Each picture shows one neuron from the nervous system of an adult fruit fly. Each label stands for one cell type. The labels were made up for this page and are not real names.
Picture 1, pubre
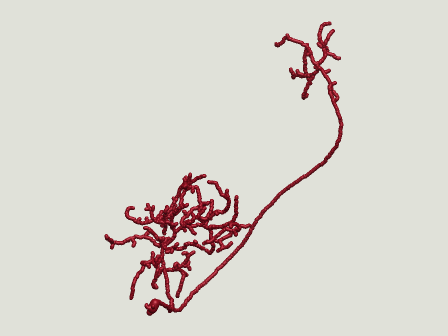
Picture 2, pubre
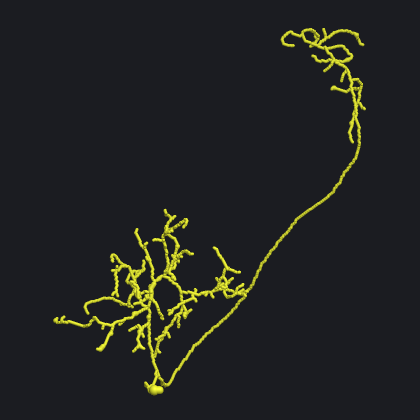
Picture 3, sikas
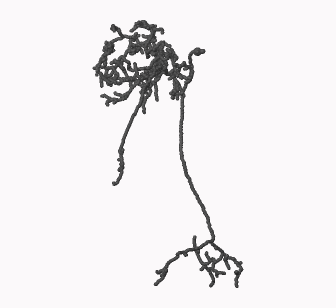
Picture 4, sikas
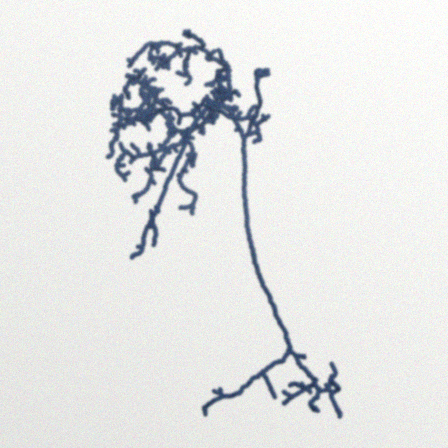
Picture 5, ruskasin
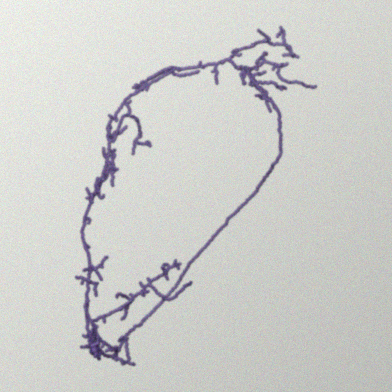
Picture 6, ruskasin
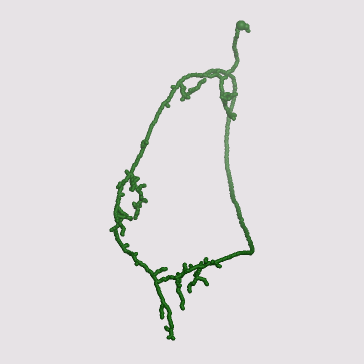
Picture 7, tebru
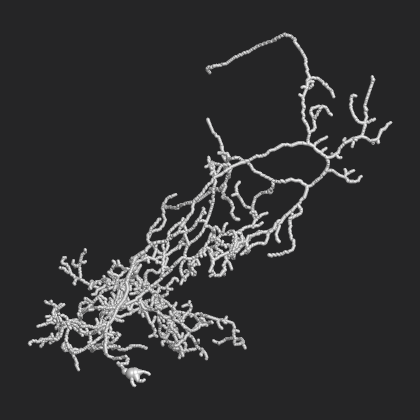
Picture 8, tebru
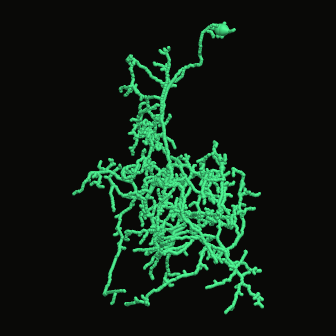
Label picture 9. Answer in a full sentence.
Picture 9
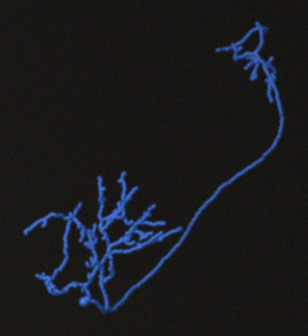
It belongs to pubre.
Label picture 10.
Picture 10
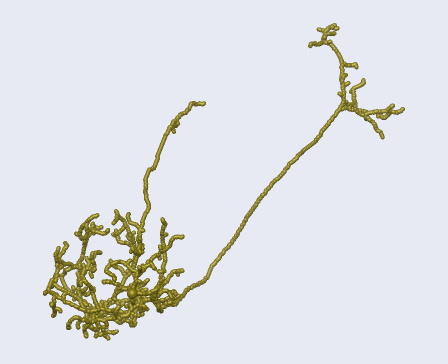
It belongs to sikas.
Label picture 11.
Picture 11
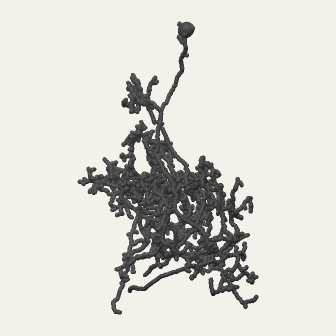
It belongs to tebru.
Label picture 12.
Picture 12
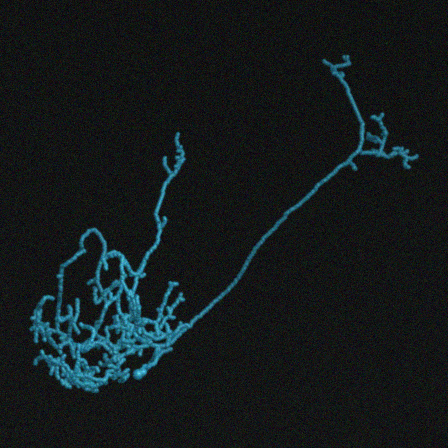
It belongs to sikas.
